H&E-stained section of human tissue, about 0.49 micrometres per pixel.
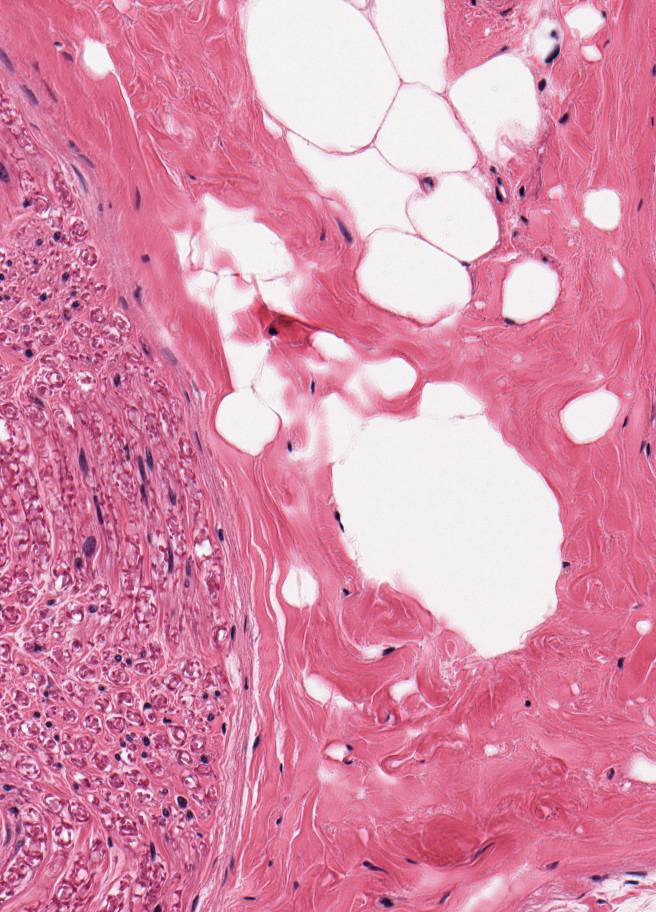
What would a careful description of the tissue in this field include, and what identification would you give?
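Look first at the left third: a compact bundle of small round profiles. Along its right edge runs a thin layer of flattened, elongated nuclei in parallel collagen. In the upper middle, adipocytes show as empty rounded spaces between thin membranes. To the right, dense, strongly eosinophilic collagen holds sparse, small spindle-shaped nuclei. This is tibial nerve.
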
